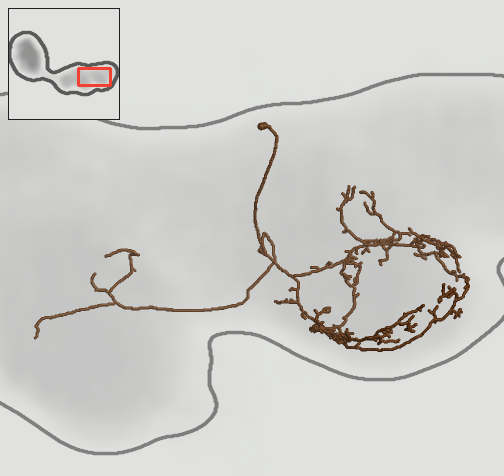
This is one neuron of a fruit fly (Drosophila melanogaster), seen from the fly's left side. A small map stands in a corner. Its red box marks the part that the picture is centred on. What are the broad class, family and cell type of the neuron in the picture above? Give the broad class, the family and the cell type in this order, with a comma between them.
nerve-cord intrinsic neuron, hemilineage 23B, IN23B053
